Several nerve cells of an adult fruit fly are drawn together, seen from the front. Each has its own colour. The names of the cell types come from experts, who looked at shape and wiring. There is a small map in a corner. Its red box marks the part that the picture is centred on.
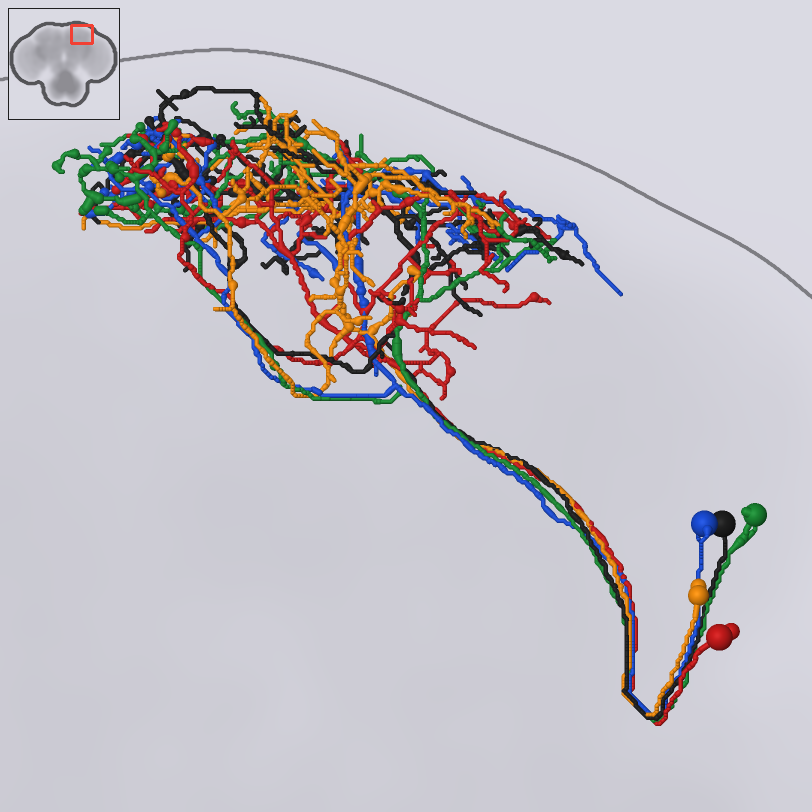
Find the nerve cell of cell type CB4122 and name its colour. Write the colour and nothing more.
red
